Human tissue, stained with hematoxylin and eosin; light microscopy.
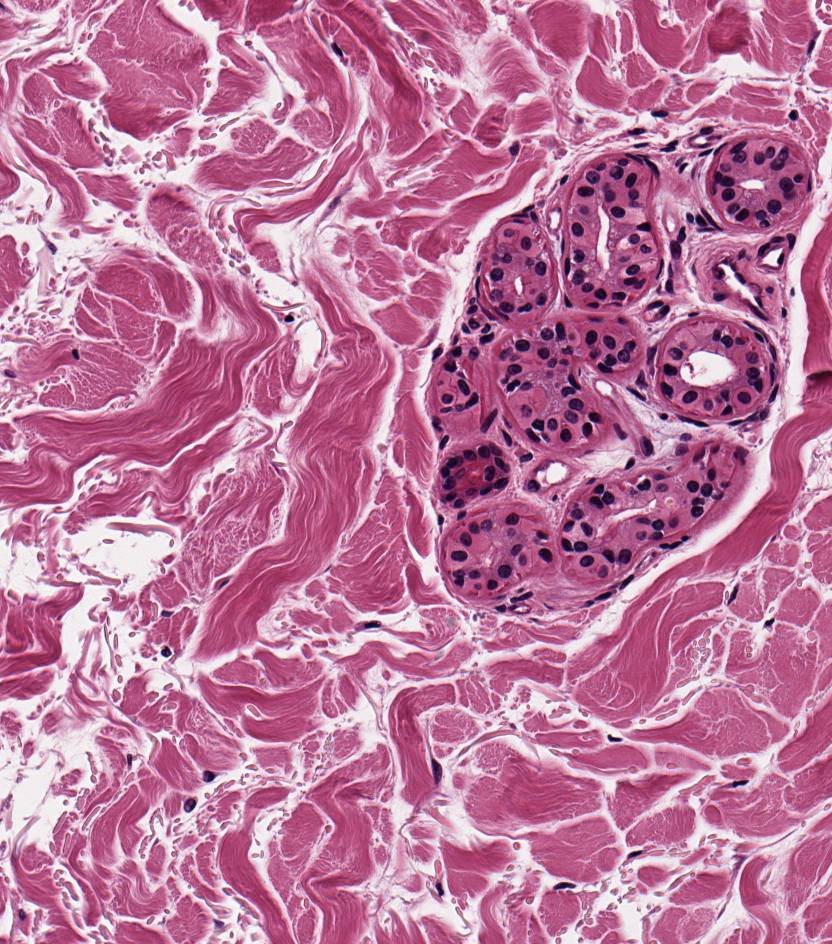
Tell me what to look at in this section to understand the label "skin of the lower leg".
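Let's take this slowly: the section is skin of the lower leg. Look first at the collagen: thick, wavy, pink-staining bundles run in many different directions across the field, with only sparse nuclei between them outside the glandular cluster.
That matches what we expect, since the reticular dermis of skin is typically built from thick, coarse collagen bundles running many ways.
Now move to the upper right, where a single compact cluster of coiled glandular tubules sits, surrounded on all sides by fibrous tissue. Most of its tubules are cut as round to oval cross-sections, packed closely together.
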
